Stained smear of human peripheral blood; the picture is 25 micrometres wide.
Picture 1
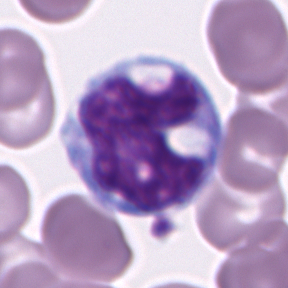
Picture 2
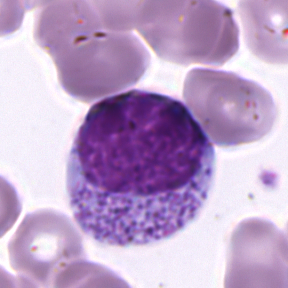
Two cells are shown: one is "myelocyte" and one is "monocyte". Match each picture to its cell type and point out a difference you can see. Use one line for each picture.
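Picture 1 shows a monocyte: No distinct granules are visible in the cytoplasm.
Picture 2 shows a myelocyte: The cytoplasm holds many dark violet granules.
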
